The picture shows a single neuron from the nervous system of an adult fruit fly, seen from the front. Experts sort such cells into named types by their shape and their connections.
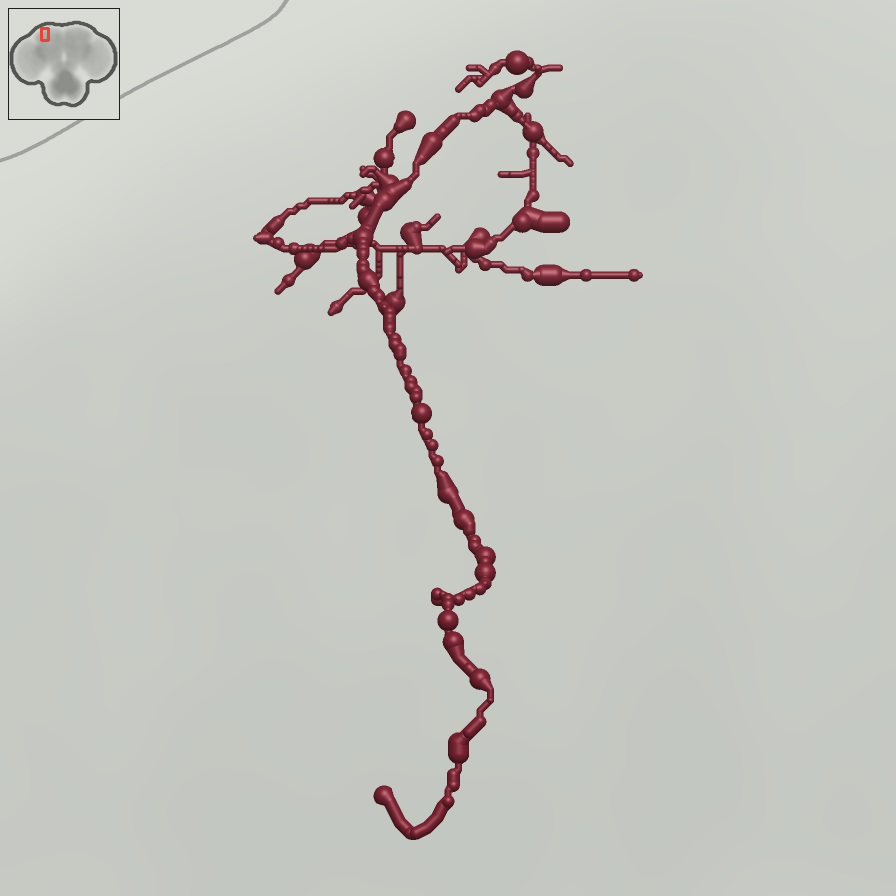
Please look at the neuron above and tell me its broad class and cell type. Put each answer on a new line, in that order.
central-brain intrinsic neuron
SLP458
